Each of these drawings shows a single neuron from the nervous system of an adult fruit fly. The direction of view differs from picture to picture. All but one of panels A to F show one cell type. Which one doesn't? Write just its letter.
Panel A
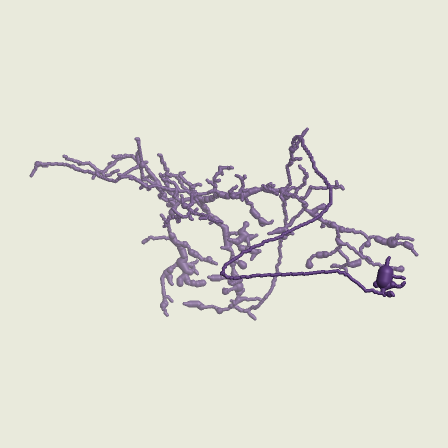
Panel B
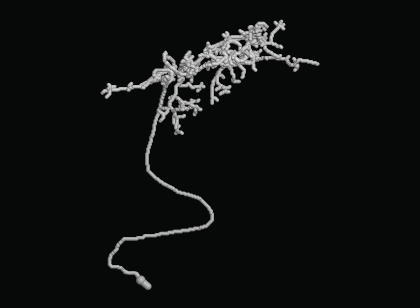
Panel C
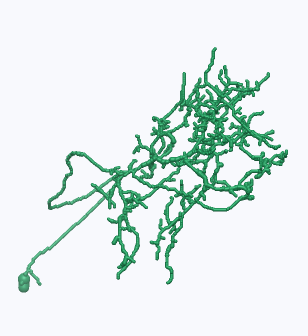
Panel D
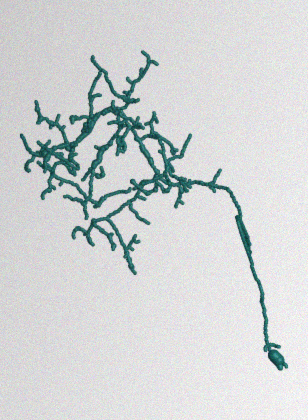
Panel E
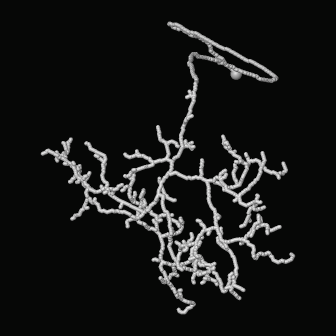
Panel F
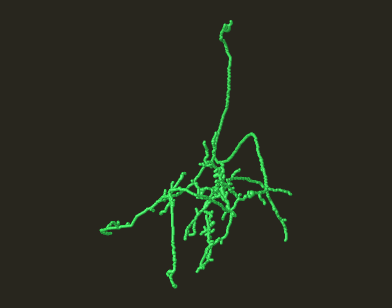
F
